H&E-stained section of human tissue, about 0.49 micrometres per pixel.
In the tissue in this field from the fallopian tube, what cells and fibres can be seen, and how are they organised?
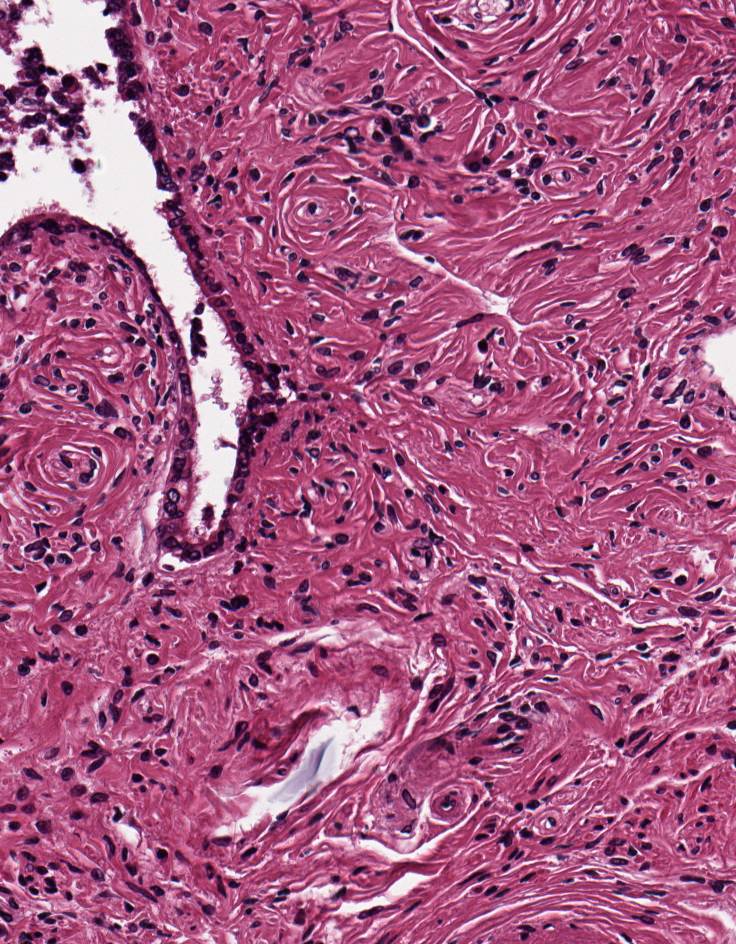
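Spindle cells and fibres form many concentric whorls here, clear ones at the left edge and upper centre. Several wrap round a small central point, like the one near the top centre. The surface along the upper-left cleft is lined by a single layer of cells with dark nuclei. The stroma stains strong pink with eosin throughout.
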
